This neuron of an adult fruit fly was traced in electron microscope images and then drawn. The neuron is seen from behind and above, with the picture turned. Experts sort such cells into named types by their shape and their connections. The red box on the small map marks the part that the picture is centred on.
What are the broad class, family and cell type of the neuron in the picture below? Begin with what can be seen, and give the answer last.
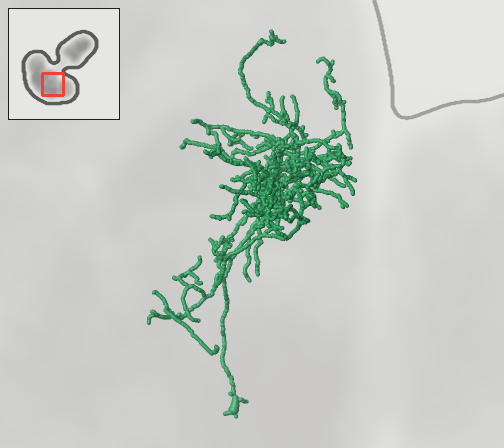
It is in the brain and does not reach the nerve cord. The cell body can be seen at the bottom of the picture. Dozens of branch ends can be seen. It is a central-brain intrinsic neuron. The family is hemilineage WEDa2. The cell type is CB0086.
